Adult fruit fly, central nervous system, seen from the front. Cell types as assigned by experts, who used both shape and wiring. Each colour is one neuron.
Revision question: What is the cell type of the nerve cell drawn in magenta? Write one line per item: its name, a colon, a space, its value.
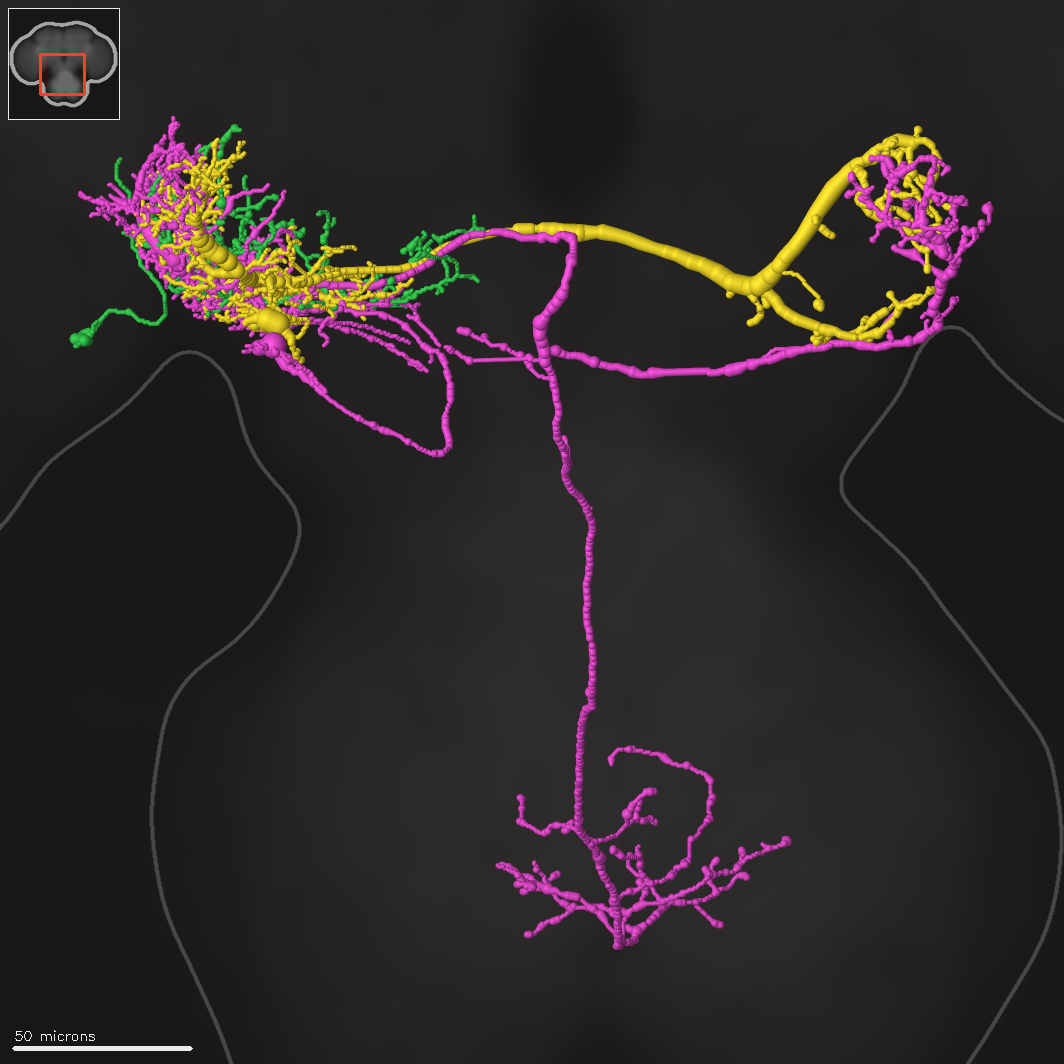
cell type: DNg24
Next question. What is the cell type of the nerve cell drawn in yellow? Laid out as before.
cell type: SAD107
